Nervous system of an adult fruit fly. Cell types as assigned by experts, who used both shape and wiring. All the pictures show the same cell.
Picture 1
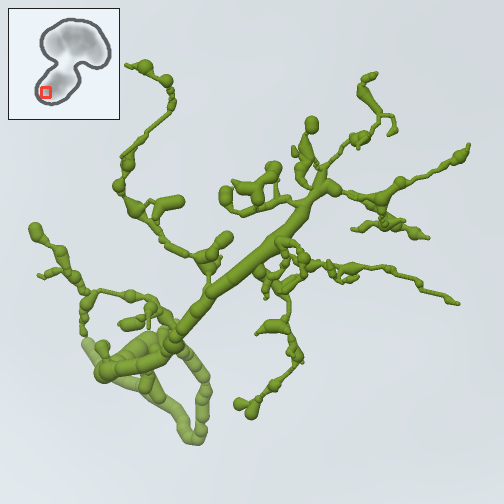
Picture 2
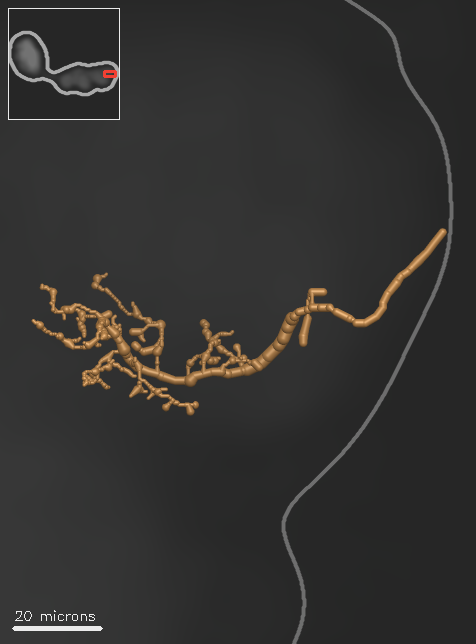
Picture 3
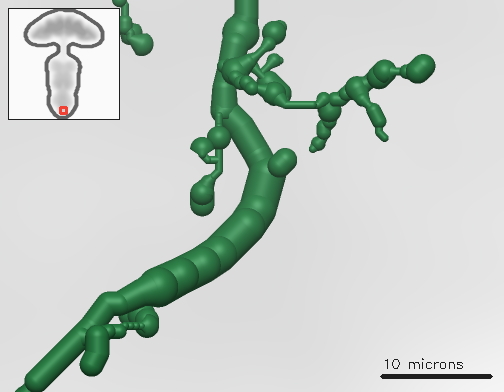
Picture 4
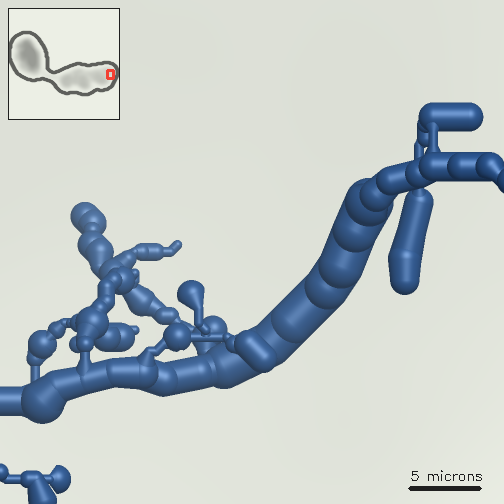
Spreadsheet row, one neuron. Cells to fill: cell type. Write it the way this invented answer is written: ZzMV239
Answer: SNxx04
